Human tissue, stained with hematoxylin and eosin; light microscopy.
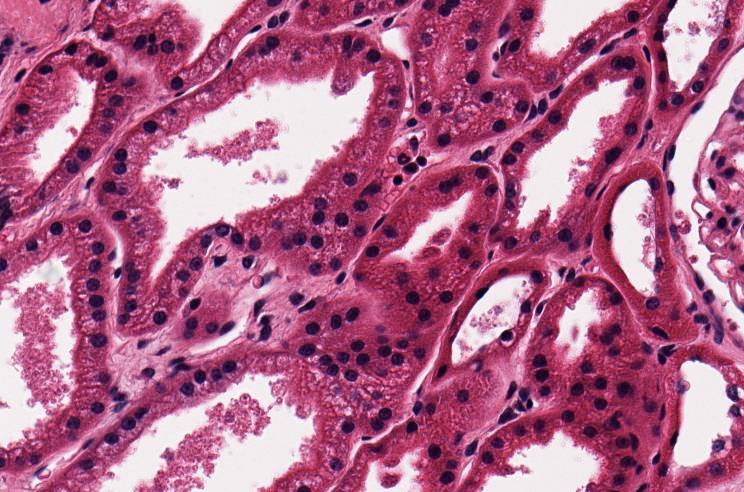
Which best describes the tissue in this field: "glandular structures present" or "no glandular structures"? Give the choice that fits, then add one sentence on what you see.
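Glandular structures present. Each tubule is lined by a single layer of cuboidal to low columnar cells.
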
